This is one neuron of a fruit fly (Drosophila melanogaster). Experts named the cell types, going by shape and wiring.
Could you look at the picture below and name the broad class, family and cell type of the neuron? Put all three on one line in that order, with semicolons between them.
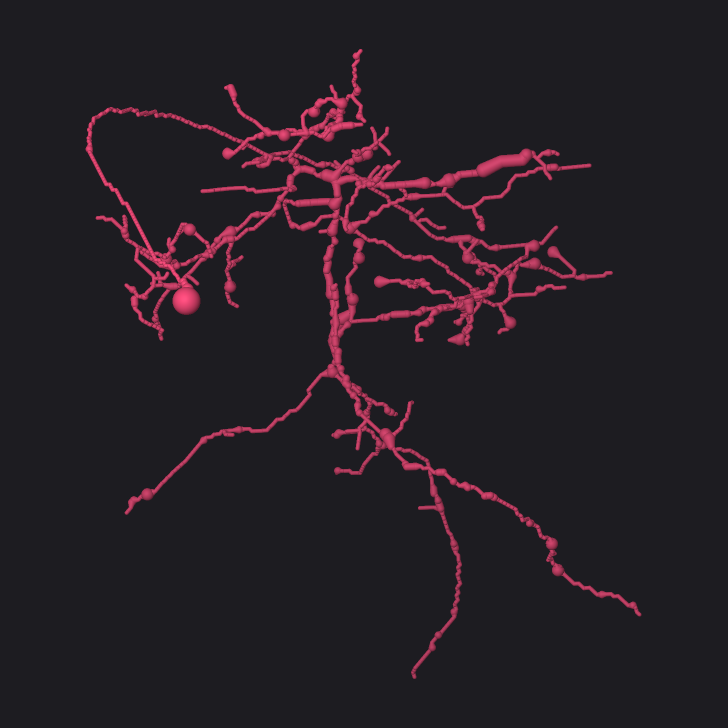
central-brain intrinsic neuron; hemilineage LB0; GNG603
